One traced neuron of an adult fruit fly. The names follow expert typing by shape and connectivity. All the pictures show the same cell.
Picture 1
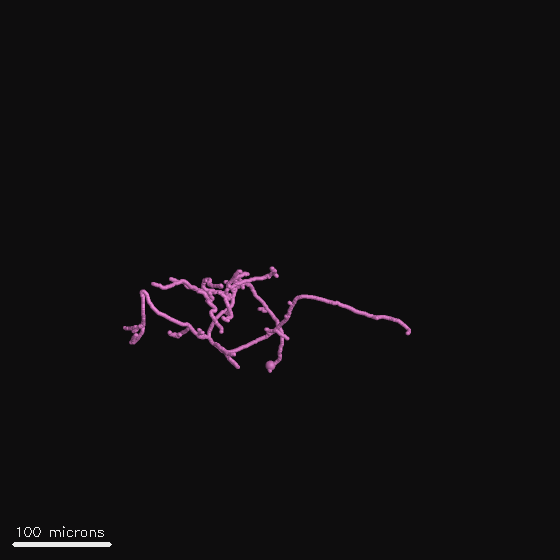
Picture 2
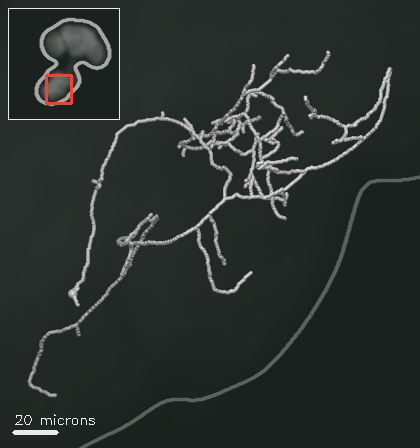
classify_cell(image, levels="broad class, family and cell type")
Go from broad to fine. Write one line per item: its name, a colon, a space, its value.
broad class: nerve-cord intrinsic neuron
family: hemilineage 12B
cell type: IN12B079_d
